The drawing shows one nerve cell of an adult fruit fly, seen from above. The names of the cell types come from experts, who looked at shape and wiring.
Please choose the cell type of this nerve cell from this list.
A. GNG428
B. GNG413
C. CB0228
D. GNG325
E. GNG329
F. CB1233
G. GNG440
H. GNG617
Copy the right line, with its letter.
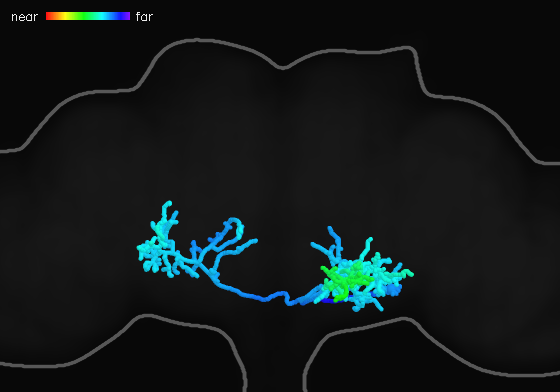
C. CB0228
